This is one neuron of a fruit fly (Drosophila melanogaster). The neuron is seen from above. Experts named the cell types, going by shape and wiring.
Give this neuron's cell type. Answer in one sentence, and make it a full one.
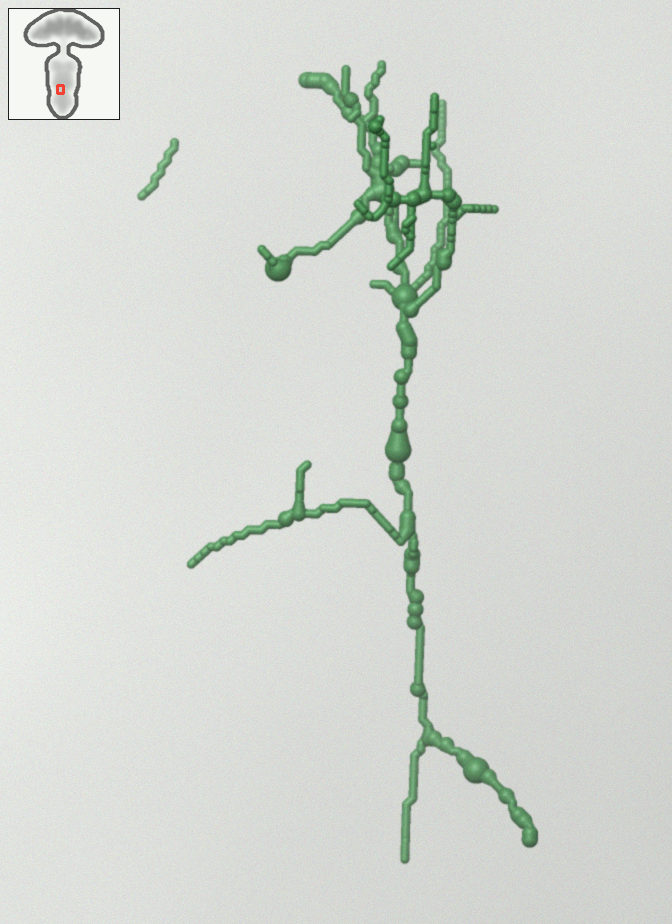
The cell type of this neuron is IN07B092_e.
